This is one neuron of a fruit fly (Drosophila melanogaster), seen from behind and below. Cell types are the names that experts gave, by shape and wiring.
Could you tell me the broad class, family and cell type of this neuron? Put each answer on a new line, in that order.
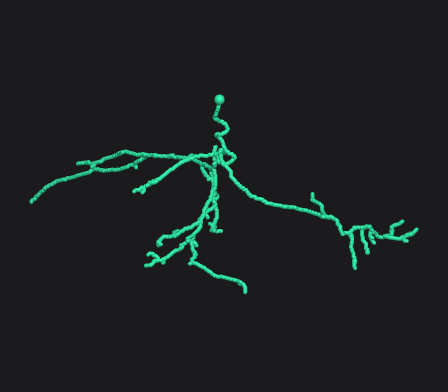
central-brain intrinsic neuron
hemilineage PSp3
CB1876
